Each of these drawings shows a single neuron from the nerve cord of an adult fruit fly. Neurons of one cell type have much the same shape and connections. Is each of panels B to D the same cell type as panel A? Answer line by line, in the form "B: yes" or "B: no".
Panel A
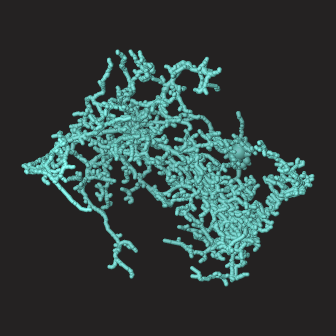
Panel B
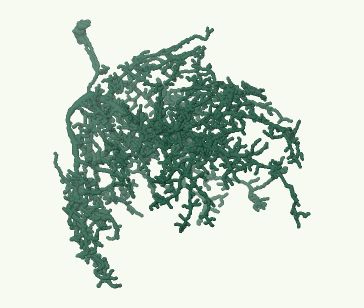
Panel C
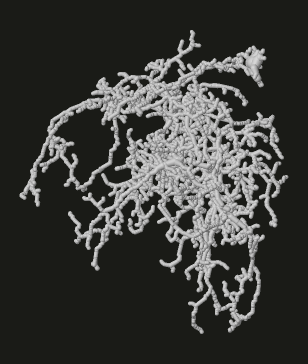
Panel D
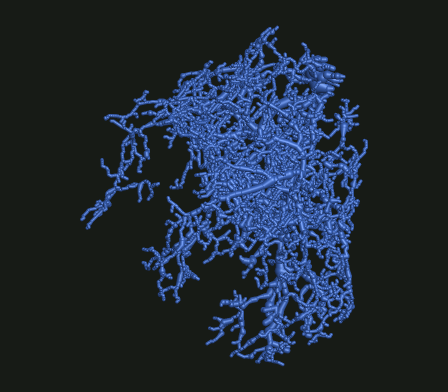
B: yes
C: yes
D: yes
